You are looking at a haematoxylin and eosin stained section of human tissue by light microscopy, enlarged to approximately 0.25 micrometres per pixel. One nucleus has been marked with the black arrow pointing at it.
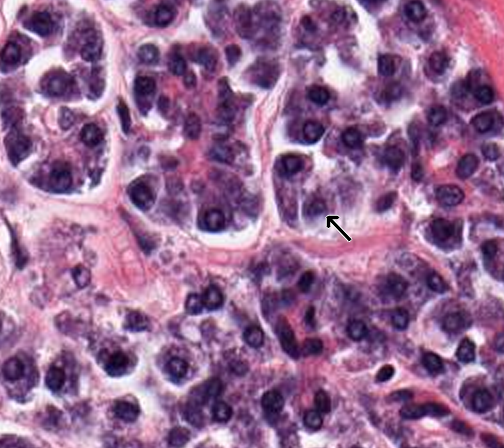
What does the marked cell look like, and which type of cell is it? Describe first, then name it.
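The nucleus is round and stained dark purple, with a blurred rather than crisp edge. The cytoplasm around the nucleus is pale and wispy, with pinkish-purple strands and clear gaps between them, lighter than in the neighbouring cells. The cell sits at the lower edge of a rounded cluster of crowded cells, resting directly on a pink fibrous band that runs across beneath it. The marked cell is a pancreatic acinar cell.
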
